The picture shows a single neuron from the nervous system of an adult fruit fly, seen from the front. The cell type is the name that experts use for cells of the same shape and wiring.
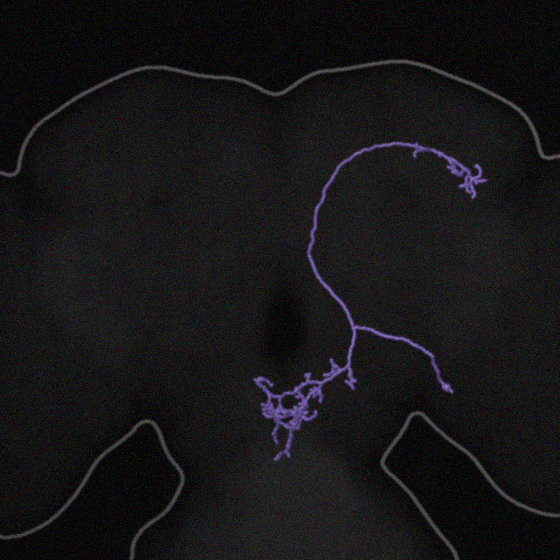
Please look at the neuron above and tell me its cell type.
GNG438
